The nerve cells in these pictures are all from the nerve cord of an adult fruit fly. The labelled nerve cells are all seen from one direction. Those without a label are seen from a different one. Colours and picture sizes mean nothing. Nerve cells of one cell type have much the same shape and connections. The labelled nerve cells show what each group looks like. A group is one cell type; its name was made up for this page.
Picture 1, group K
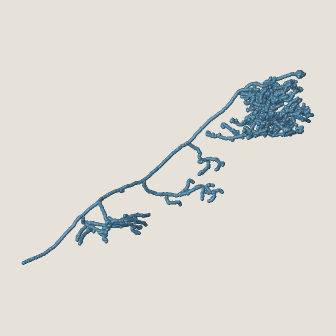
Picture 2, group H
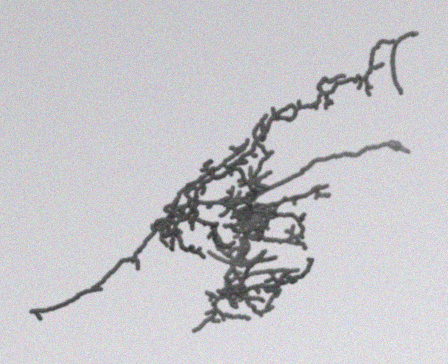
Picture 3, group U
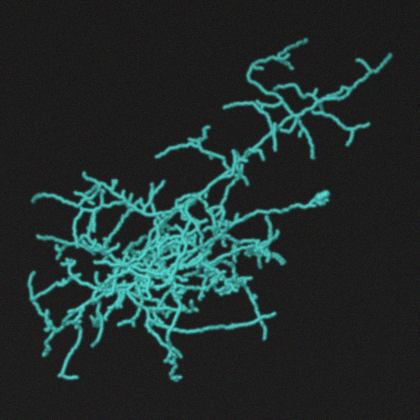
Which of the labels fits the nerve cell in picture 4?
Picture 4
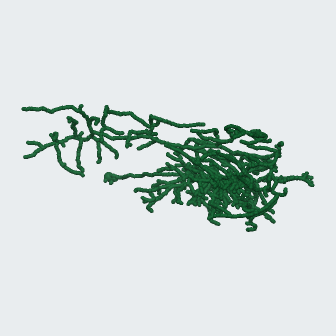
group U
